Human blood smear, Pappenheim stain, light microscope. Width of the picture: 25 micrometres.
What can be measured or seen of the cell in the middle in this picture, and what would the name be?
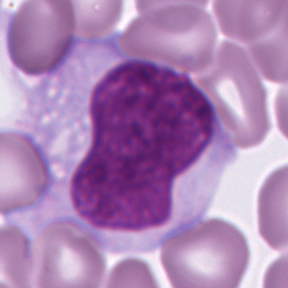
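An indentation gives the nucleus a bean or peanut shape, and it measures about 15 by 11 micrometres. The cytoplasm, a pale greyish lilac, is widest on the left side of the nucleus. Small pale vacuoles lie scattered in the cytoplasm on that left side. The cell shown is a monocyte.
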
